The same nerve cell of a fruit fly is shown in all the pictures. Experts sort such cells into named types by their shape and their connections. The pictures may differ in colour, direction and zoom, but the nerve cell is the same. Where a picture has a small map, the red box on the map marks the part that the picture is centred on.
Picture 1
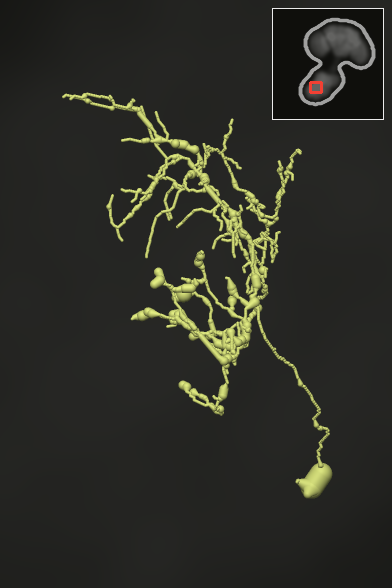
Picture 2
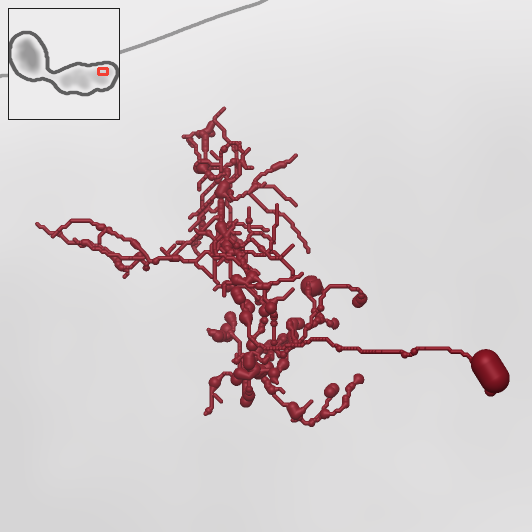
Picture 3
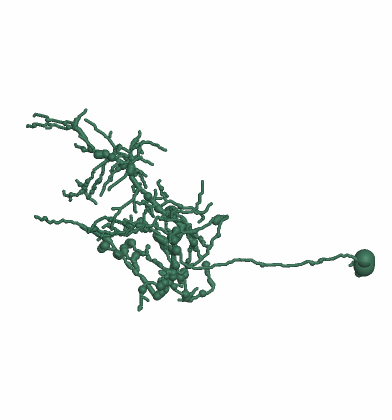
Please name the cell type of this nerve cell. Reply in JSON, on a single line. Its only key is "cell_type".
{"cell_type": "INXXX444"}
